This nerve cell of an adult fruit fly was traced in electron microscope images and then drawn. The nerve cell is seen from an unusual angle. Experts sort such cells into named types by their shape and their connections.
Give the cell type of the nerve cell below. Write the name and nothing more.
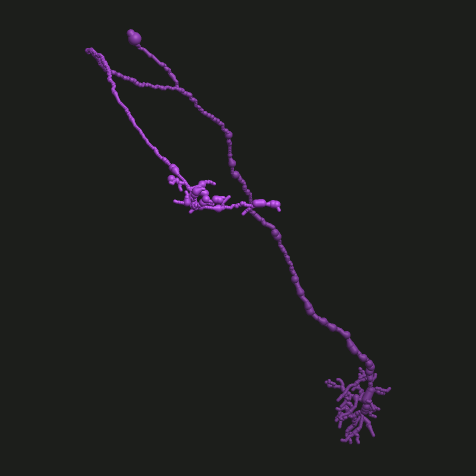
LC10c-2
